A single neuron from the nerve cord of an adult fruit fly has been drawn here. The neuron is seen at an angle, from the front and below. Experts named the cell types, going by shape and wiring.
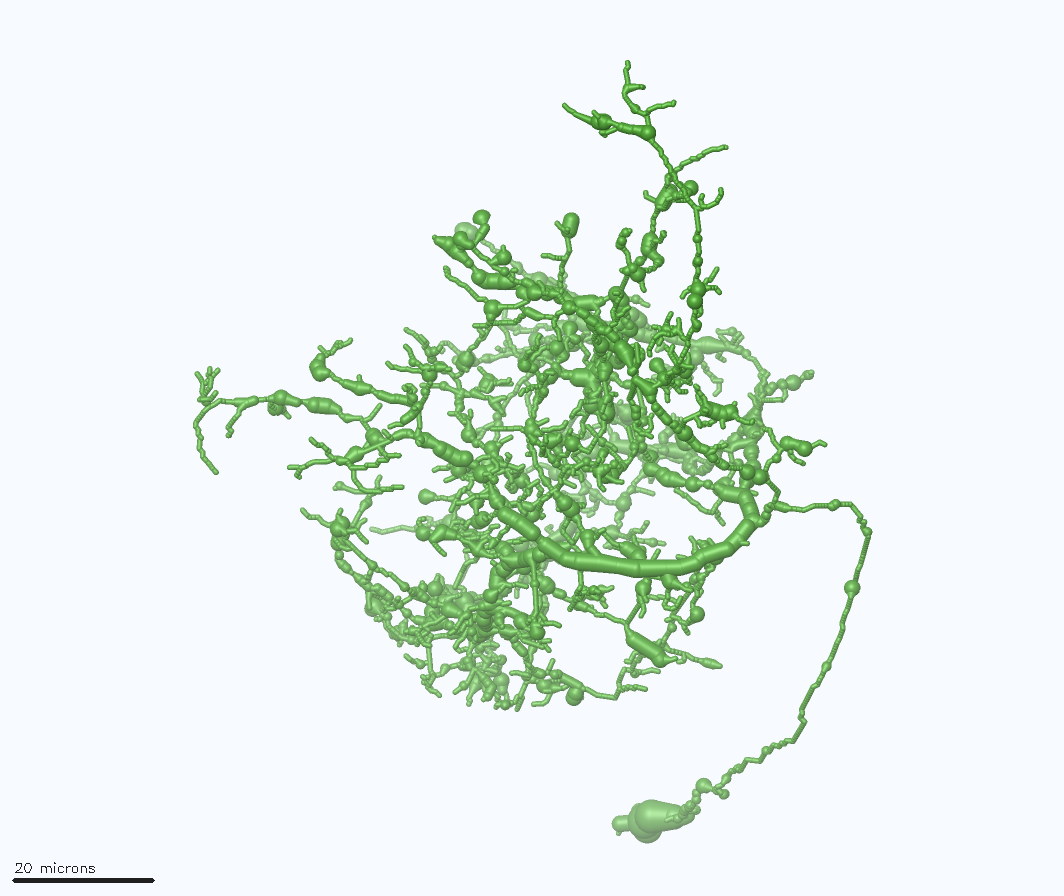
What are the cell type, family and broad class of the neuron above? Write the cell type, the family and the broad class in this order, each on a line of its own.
IN14A010
hemilineage 14A
nerve-cord intrinsic neuron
